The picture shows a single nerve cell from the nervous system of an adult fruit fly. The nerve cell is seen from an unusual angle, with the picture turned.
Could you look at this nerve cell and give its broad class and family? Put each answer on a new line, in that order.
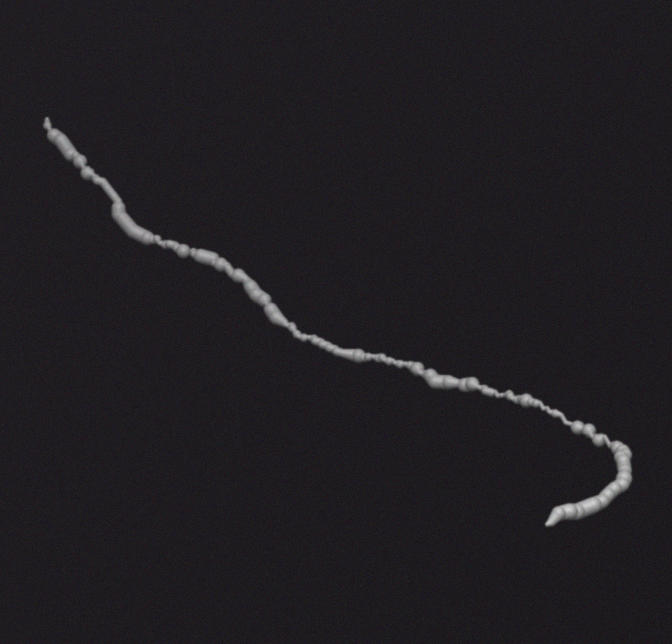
photoreceptor or other optic-lobe sensory neuron
class visual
